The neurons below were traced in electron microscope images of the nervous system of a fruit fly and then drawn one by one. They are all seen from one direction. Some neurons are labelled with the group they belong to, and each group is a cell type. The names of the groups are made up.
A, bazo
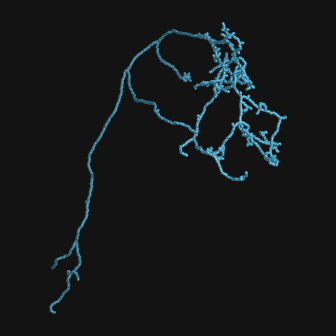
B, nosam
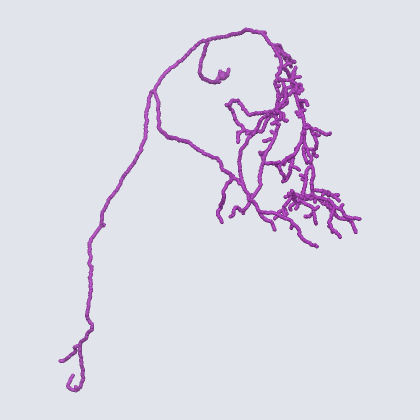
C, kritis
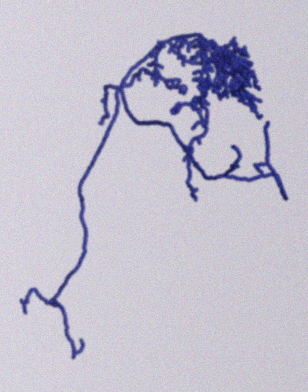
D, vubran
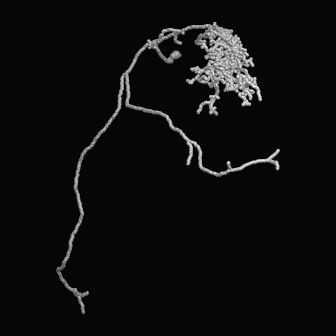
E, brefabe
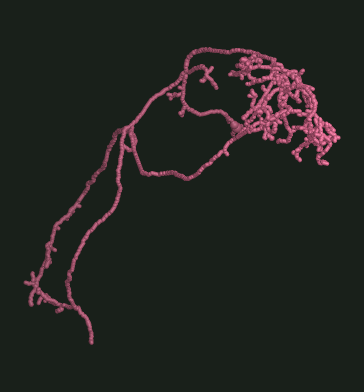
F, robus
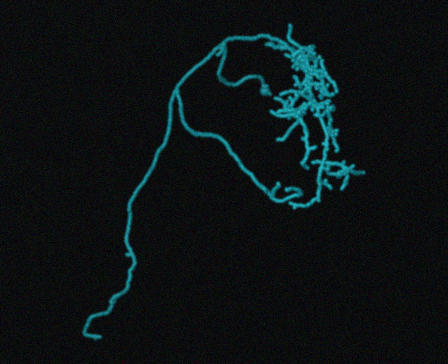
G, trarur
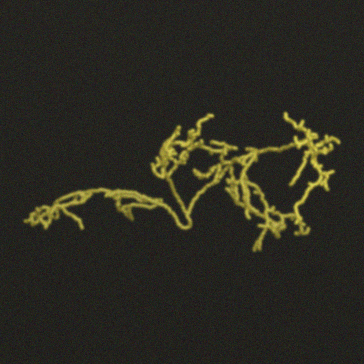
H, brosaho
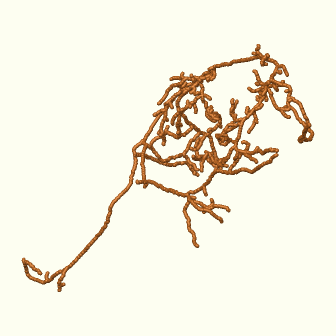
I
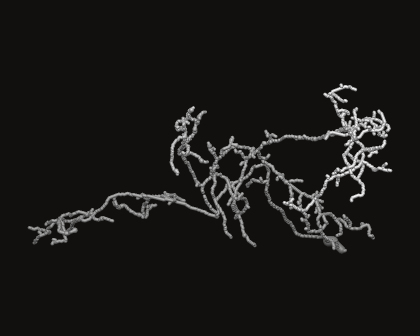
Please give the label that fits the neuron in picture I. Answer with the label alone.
trarur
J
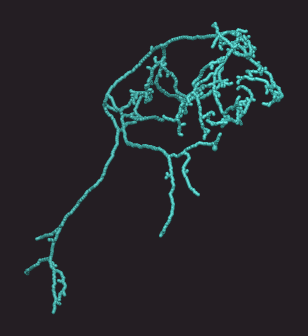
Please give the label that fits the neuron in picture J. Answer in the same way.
brosaho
